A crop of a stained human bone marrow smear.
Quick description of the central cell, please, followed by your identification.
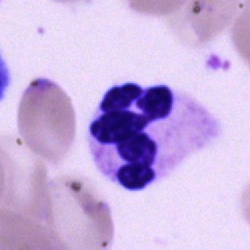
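Looking first at the chromatin: it is dark purple and densely clumped, and I find no nucleoli. Most of the cytoplasm sits to the right of the nucleus, and I see no vacuoles in it. I'd call this cell a segmented neutrophil.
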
